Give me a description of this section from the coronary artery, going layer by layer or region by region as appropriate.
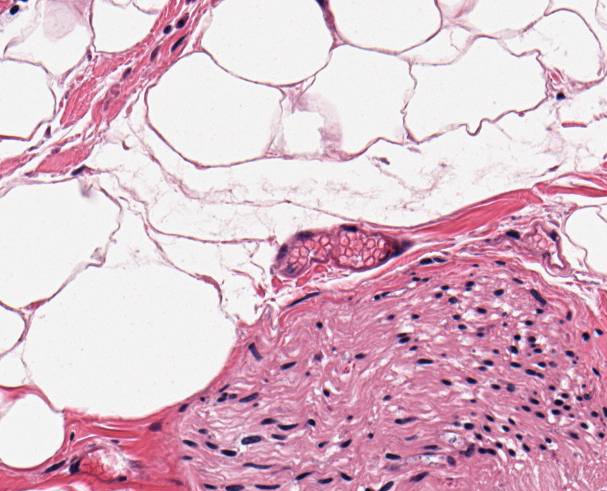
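Fat cells take up the upper and left parts of the field; the lower right is a dense pink fibrous area. Its fibres run wavily, and the nuclei scattered among them look dark and elongated. Sitting on the upper edge of that area, near the centre of the field, is a small cluster of round pink profiles.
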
